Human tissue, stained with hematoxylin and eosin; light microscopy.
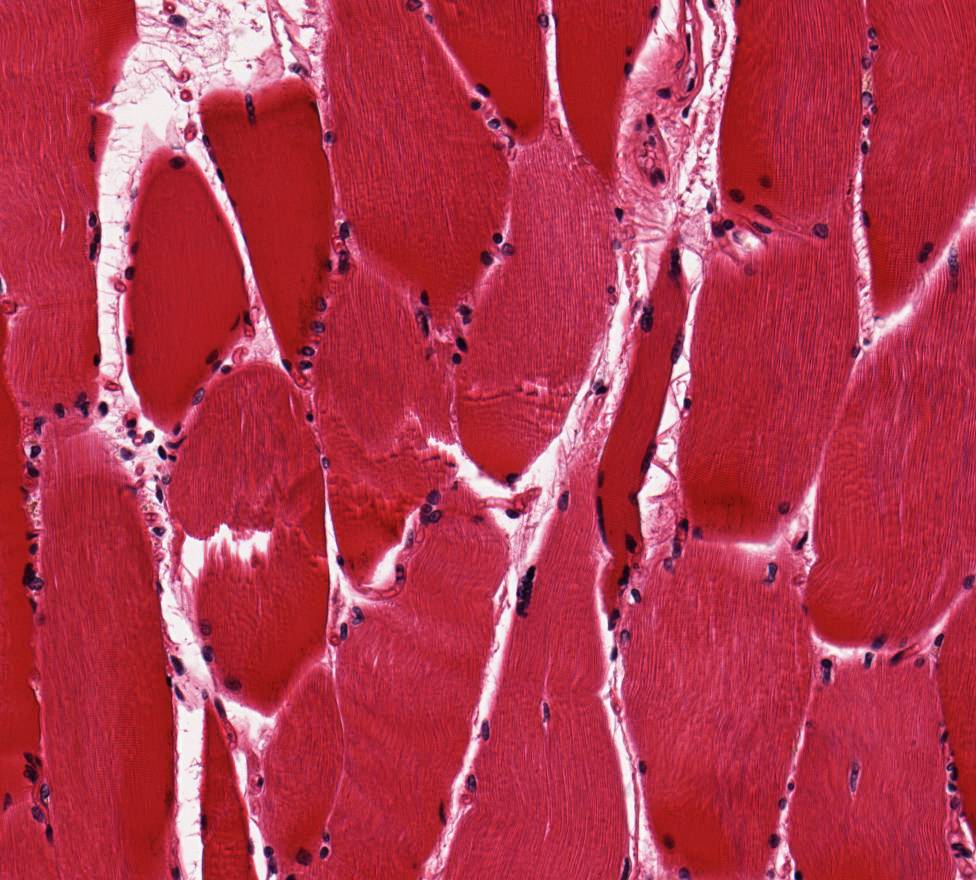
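Skeletal muscle. Long, deeply eosinophilic fibres run mainly top to bottom, some slightly obliquely, with small, dark, flattened nuclei at fibre edges, not centres. No fat cells lie among them. White clefts, a shrinkage artefact, separate many fibres from each other and from surrounding connective tissue.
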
